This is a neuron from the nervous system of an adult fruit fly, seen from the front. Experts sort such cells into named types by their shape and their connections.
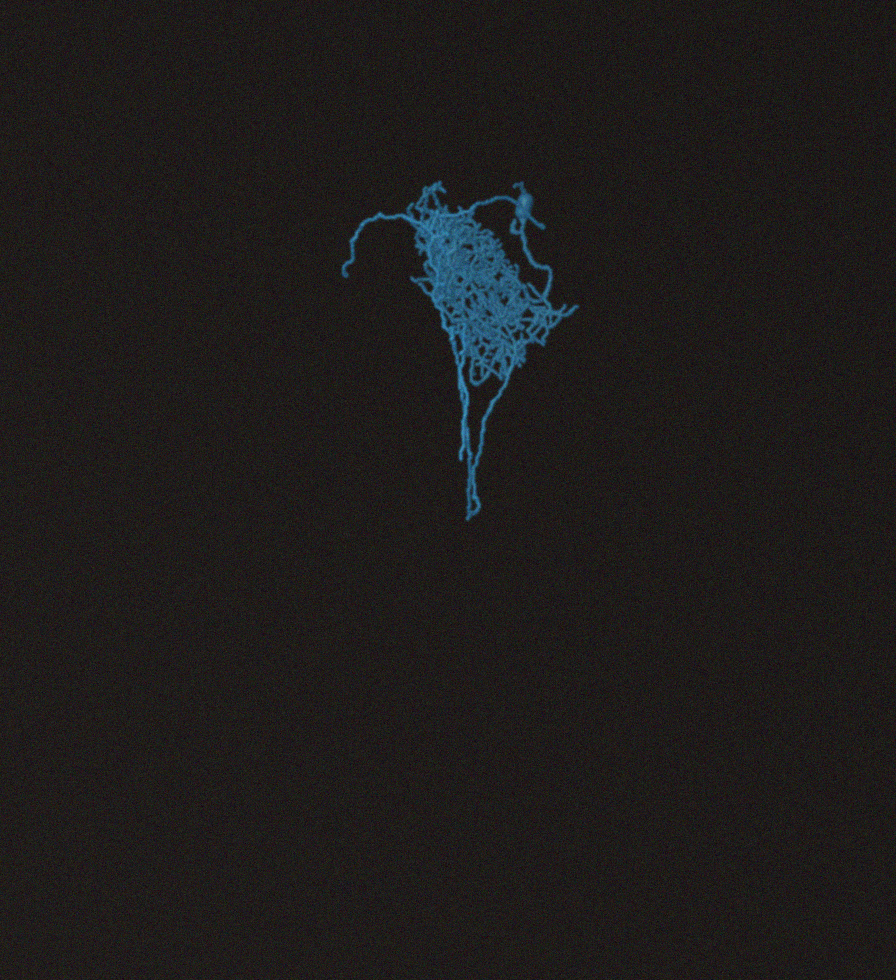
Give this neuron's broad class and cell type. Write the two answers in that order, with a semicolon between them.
nerve-cord intrinsic neuron; INXXX183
